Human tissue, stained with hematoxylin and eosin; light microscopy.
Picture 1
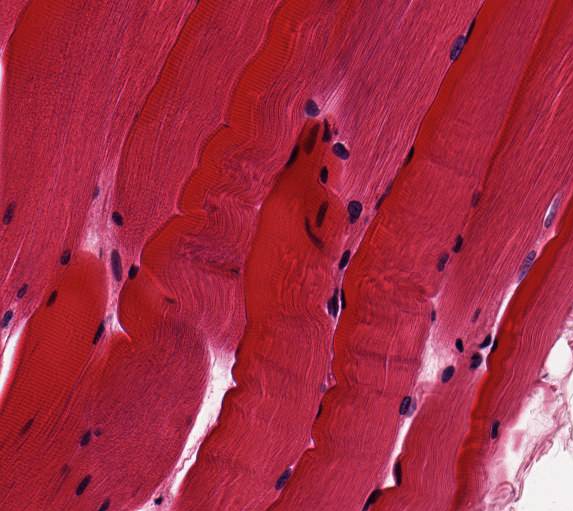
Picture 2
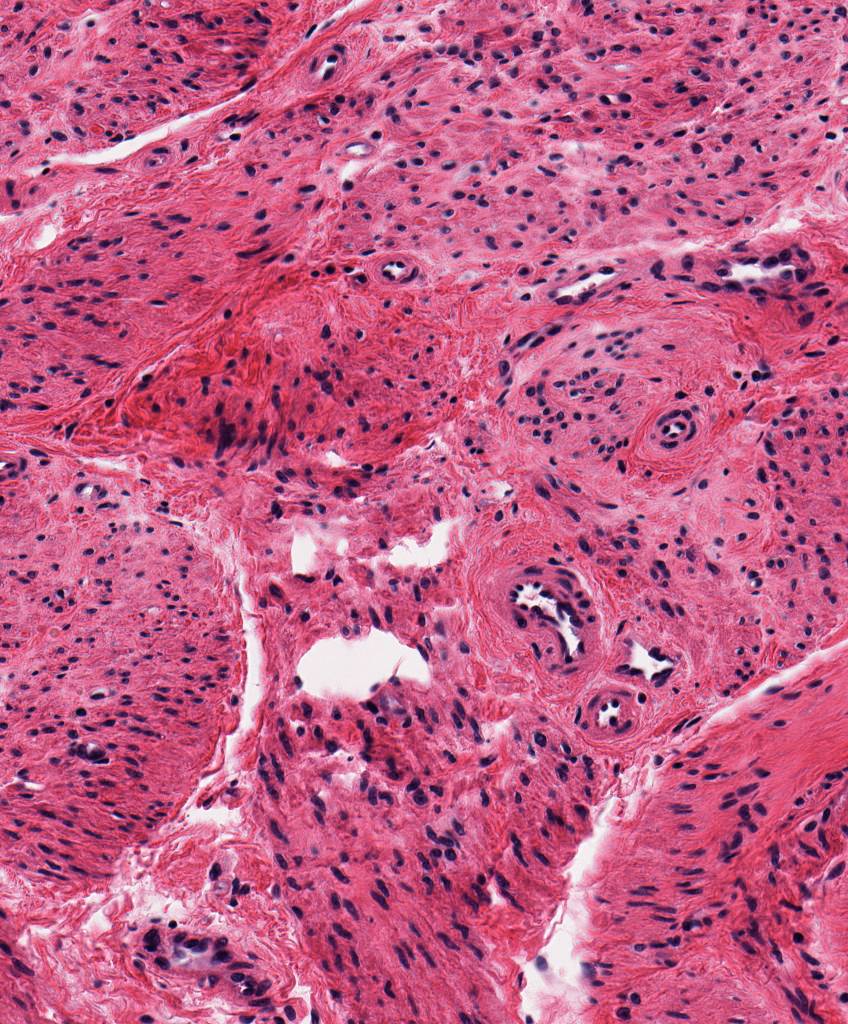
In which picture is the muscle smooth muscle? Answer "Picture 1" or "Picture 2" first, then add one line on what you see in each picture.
Picture 2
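Picture 1: The muscle fibres show fine, regular cross-striations along their length.
Picture 2: The whole field is made of bundles of smooth muscle that run in different directions and are cut in different planes.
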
